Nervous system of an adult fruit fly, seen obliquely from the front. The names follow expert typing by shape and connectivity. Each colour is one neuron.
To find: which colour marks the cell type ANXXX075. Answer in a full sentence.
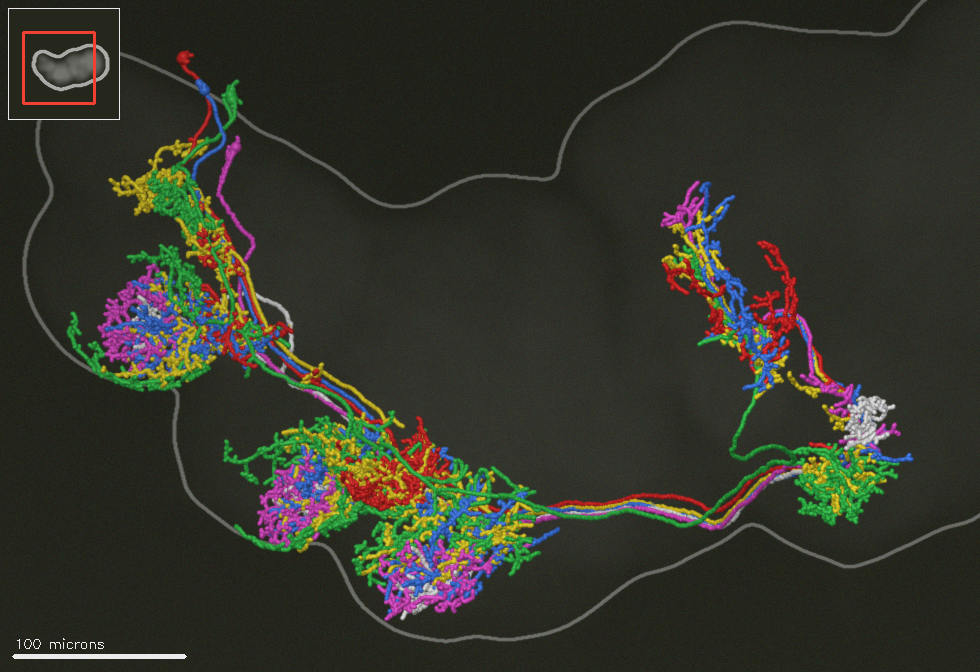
The colour is magenta.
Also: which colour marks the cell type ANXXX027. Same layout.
The colour is green.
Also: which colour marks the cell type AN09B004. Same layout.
The colour is blue.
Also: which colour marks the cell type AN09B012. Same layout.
The colour is red.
